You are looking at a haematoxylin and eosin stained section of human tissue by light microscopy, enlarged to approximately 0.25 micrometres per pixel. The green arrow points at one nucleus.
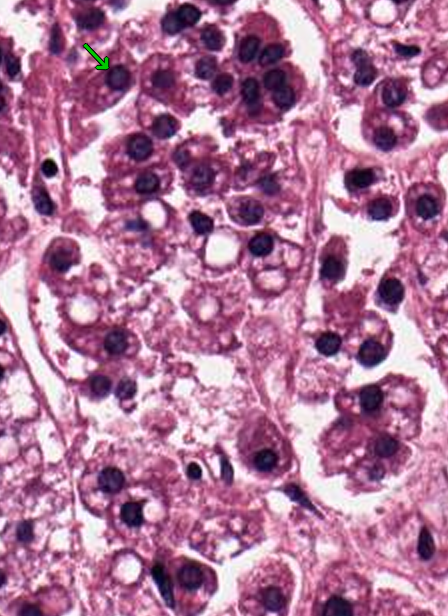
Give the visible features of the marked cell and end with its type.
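The nucleus is round and evenly dark, about the same size as the nuclei of the neighbouring cells. The cell is packed in a cluster of similar cells, with thin pink strands running vertically just to its left. This is an adrenal cortical cell.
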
